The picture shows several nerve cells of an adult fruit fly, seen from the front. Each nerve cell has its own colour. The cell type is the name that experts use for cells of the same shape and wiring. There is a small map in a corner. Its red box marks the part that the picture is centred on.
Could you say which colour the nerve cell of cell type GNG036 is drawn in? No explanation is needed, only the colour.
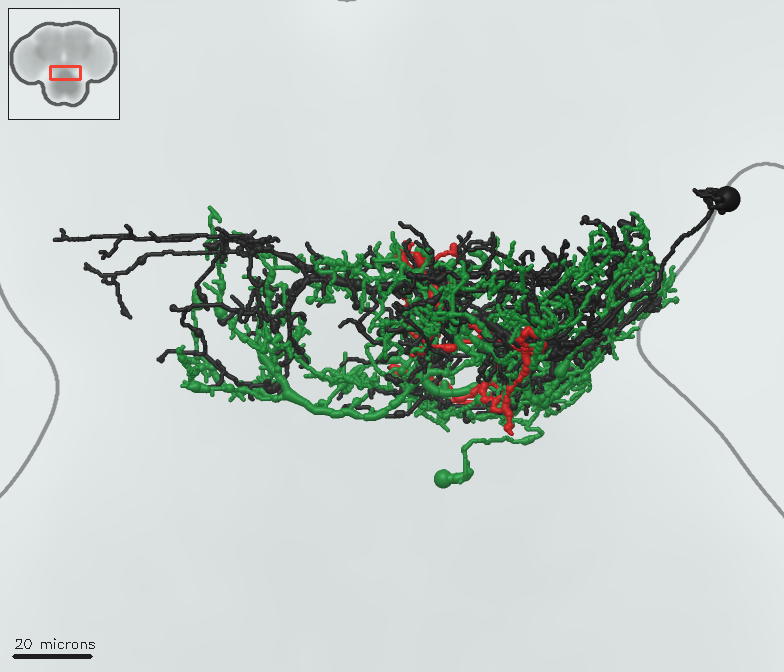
black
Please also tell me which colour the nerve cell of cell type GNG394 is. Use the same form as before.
green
